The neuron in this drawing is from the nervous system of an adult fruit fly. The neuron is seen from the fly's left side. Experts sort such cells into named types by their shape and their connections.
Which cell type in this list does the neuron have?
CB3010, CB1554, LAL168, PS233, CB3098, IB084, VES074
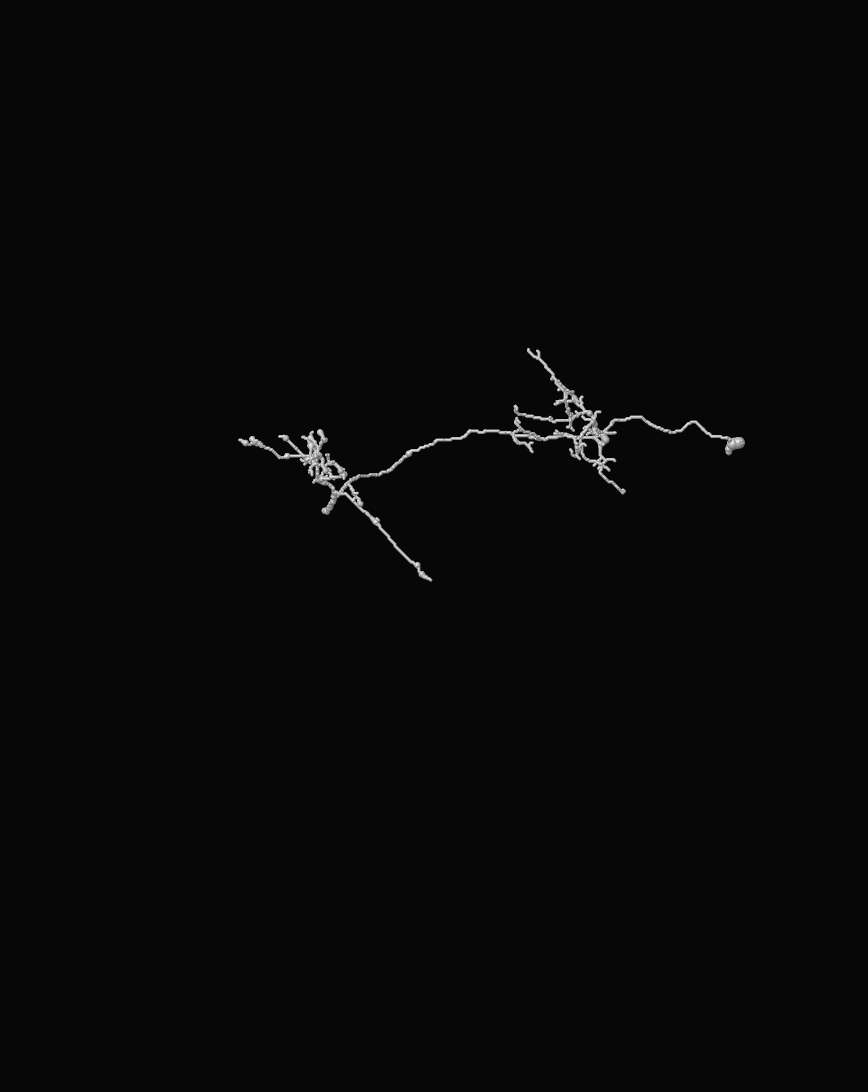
IB084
